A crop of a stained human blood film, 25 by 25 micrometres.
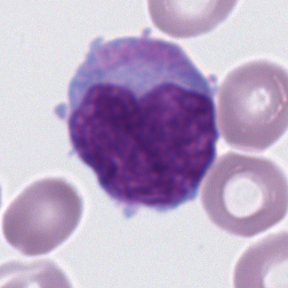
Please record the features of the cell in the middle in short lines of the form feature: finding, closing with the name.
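Outline: irregular, not smoothly round
Surface: small blunt pale-blue knobs sticking out
Nucleus: notched on its upper edge, so two-lobed
Position: nucleus toward the bottom of the cell
Share: nucleus about 70% of the cell's area
Chromatin: dark purple, coarsely clumped
Call it: atypical promyelocyte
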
